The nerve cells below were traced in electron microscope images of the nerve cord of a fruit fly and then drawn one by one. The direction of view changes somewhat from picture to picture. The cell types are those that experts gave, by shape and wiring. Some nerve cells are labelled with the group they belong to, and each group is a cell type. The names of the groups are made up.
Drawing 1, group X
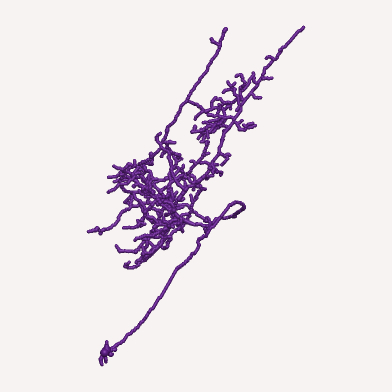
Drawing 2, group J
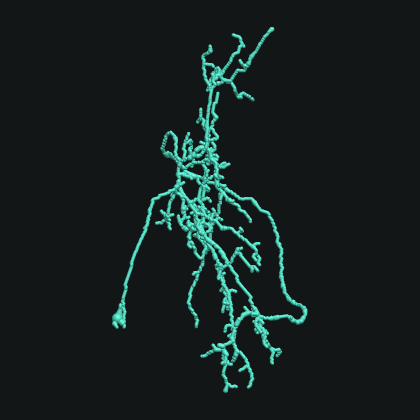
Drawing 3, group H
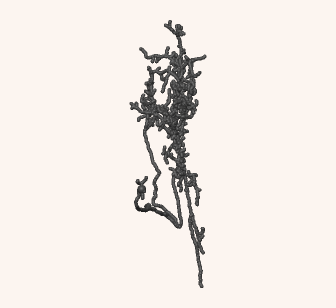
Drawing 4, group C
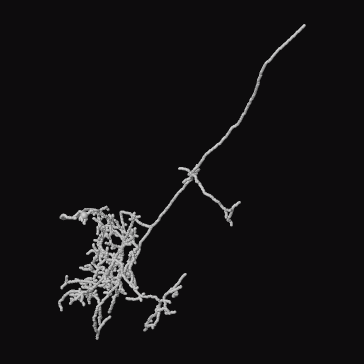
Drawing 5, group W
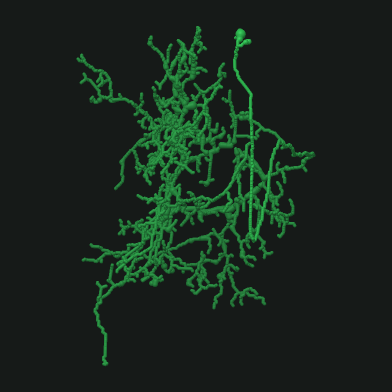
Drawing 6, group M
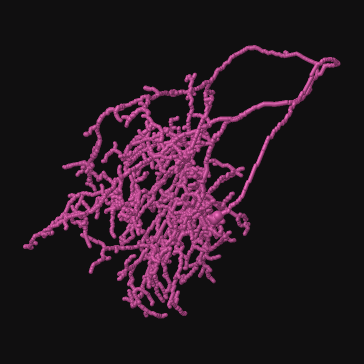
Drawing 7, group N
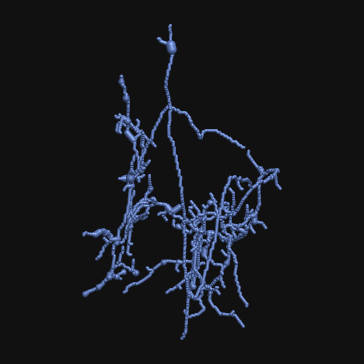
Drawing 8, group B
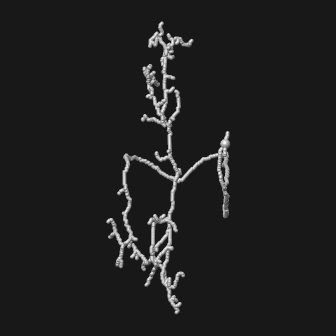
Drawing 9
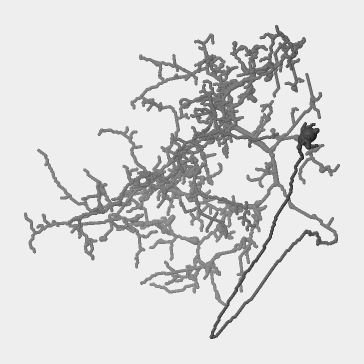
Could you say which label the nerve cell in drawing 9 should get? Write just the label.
group W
